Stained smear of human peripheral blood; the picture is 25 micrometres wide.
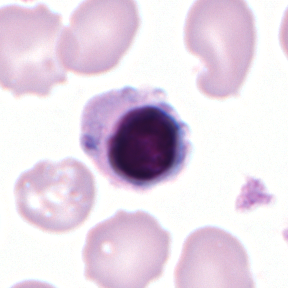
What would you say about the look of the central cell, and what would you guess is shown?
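Start with the nucleus, off-centre toward the right side of the cell. Look closely: no nucleolus can be seen. Most of the cytoplasm is a pale greyish lilac. Along the top, the slightly irregular outer edge shows small bumps. This is a normoblast.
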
